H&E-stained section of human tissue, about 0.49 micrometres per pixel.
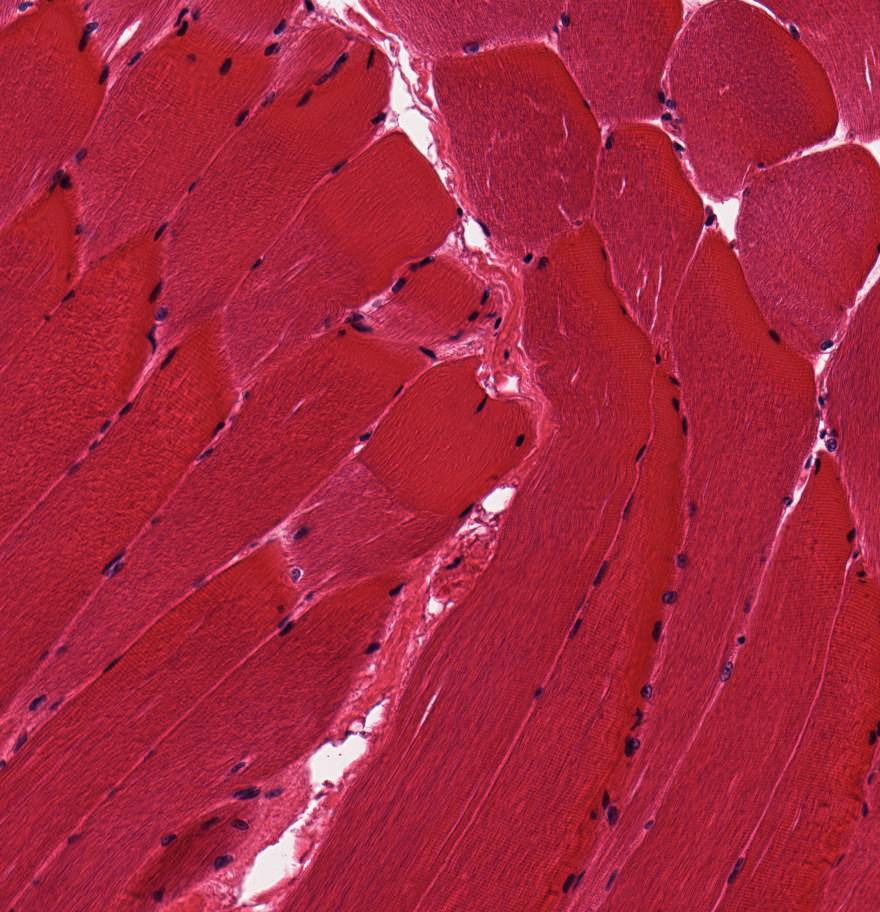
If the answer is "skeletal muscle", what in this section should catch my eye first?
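To begin with the name, this section is skeletal muscle. Nuclear position comes next: the muscle fibre nuclei lie at the edges of the fibres, just under their borders, and are dark, flattened and elongated along the long axis of the fibres.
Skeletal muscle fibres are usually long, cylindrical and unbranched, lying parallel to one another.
Where fibres are cut across, in the upper right, they are polygonal and closely packed.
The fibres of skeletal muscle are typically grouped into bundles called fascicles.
Finally, a narrow band of loose connective tissue runs between fibre groups through the middle of the field.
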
